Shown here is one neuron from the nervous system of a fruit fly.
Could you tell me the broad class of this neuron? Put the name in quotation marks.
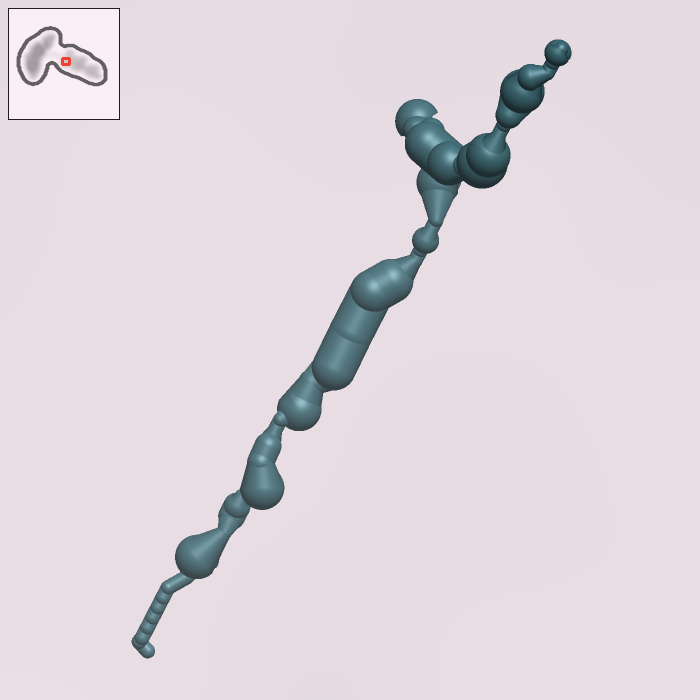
"sensory neuron entering the nerve cord"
